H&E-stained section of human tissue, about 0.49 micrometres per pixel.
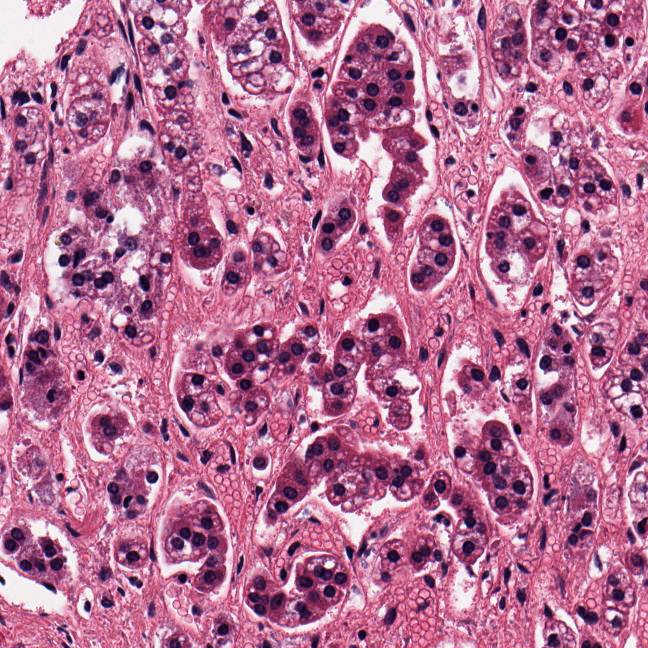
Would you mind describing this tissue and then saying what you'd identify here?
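Throughout the field, cells lie in rounded to oval nests divided by thin pink fibrous septa. Many cells have cytoplasm filled with numerous small clear vacuoles, giving a bubbly appearance. Scattered elongated, spindle-shaped nuclei lie within the septa. White clefts partly surround many nests, separating them from the adjacent septa. This is adrenal gland.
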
